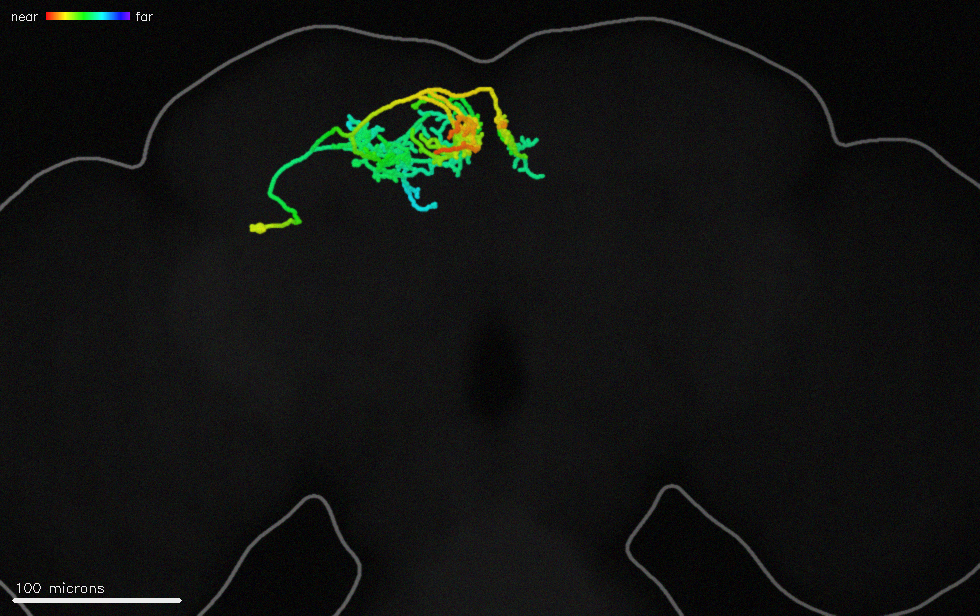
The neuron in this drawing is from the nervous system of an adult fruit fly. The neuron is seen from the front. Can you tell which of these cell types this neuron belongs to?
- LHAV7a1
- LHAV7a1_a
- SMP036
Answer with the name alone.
SMP036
